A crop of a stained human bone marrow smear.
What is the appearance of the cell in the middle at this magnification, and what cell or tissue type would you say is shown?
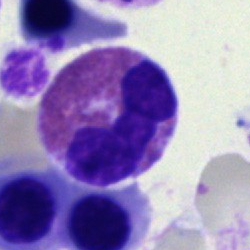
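First, the nucleus: its lobes lie along the right and lower part of the cell, and the chromatin is dense and dark purple. Next, the cytoplasm, which is abundant and pinkish-violet. Last, a small pale patch lies in the cytoplasm near the middle of the cell. The cell is an eosinophil.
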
